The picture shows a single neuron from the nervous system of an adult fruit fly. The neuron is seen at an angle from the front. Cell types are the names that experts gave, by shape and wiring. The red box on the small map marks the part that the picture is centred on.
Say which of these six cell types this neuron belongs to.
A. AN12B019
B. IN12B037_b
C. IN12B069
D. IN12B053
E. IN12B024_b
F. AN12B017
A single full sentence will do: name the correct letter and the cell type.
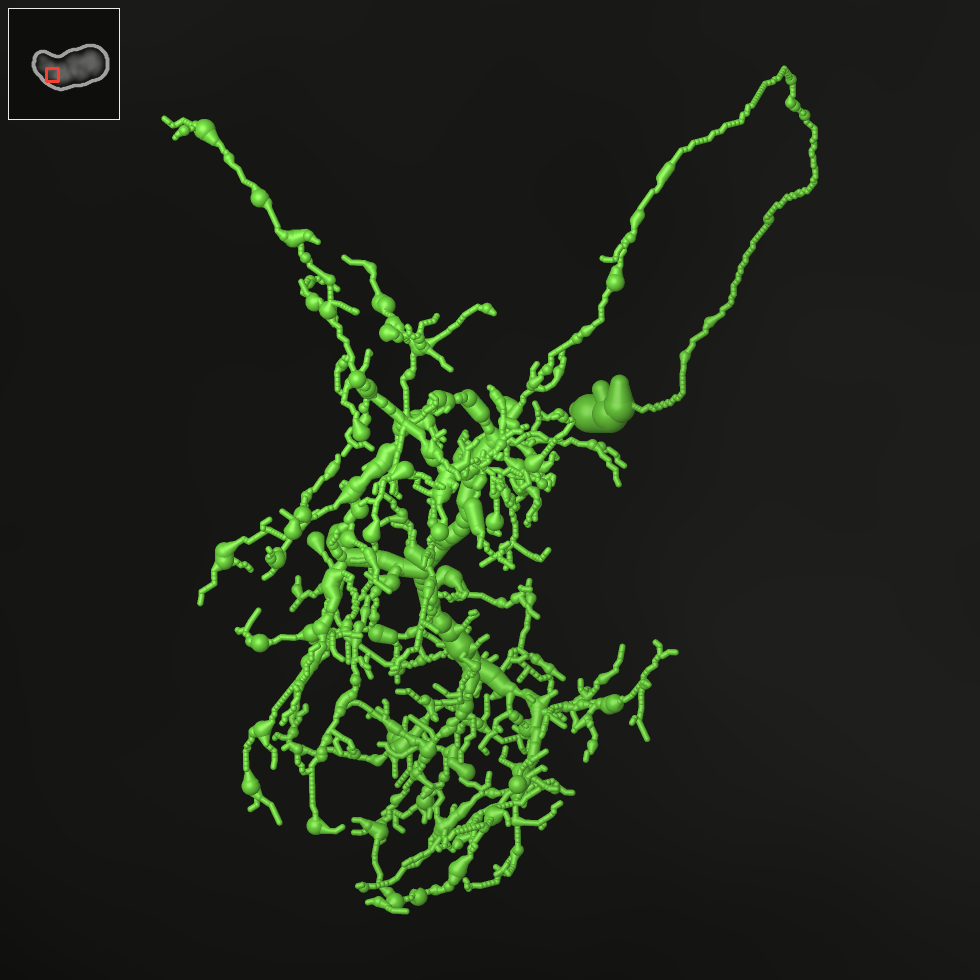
Given as option B, IN12B037_b is the cell type for the neuron.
